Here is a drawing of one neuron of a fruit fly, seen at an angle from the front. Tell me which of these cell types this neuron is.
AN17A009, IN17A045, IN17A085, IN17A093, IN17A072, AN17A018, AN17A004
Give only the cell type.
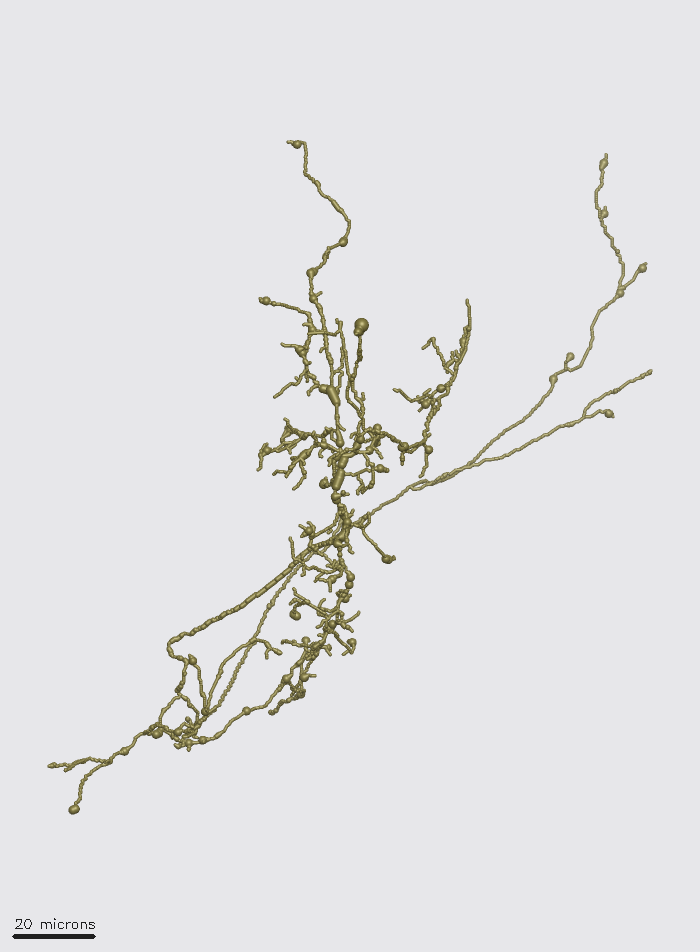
IN17A093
